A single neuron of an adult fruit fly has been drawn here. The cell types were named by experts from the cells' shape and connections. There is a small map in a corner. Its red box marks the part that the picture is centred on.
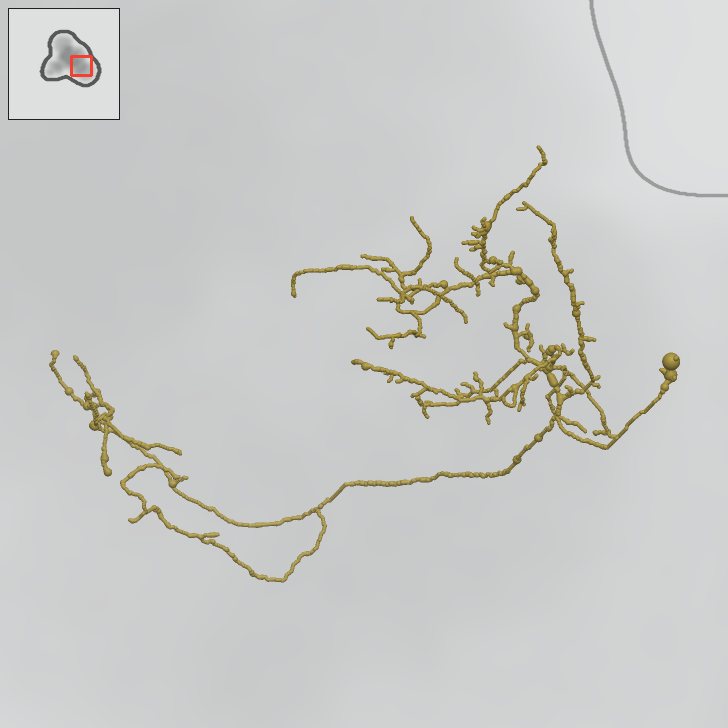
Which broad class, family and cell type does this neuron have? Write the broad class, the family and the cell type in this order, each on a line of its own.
central-brain intrinsic neuron
hemilineage VLPl&p2_lateral
AVLP149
